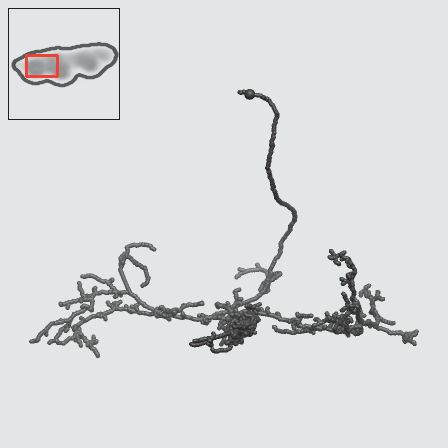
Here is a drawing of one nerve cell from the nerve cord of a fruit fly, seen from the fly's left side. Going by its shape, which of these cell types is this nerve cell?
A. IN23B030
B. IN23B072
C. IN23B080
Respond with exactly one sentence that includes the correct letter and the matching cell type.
For cell type, option B, IN23B072, applies to the nerve cell.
